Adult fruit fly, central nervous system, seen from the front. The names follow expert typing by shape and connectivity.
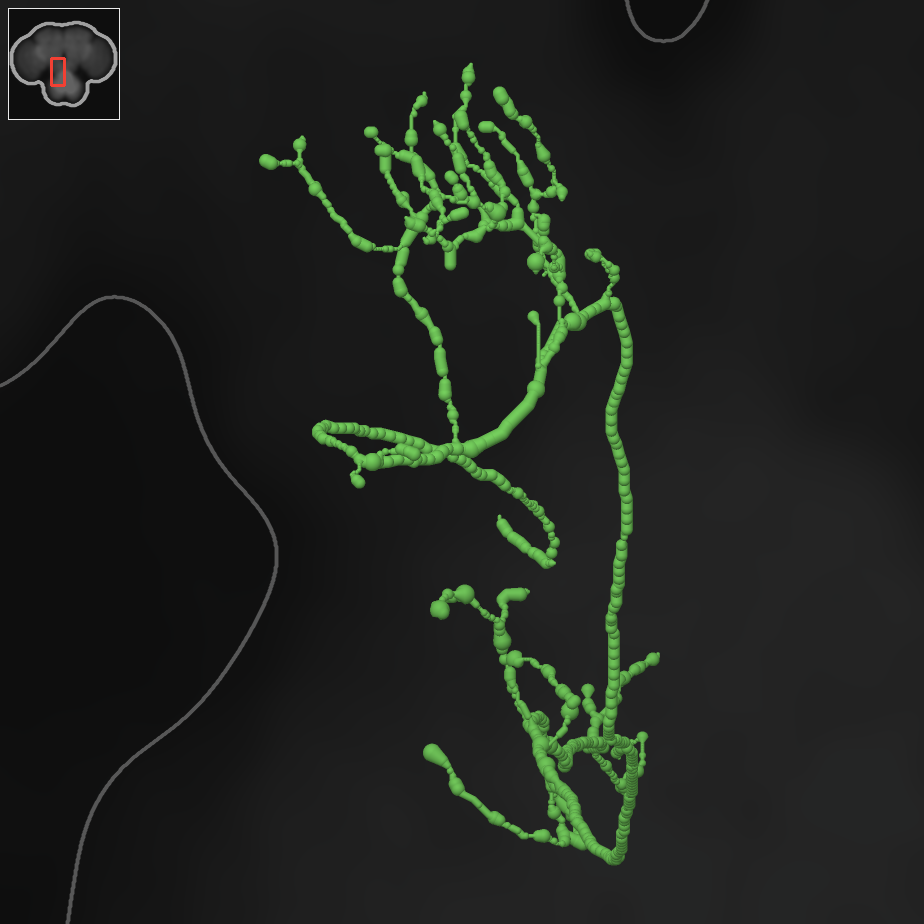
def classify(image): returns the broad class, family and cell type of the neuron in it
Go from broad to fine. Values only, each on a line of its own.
sensory neuron descending to the nerve cord
DNx
DNx02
